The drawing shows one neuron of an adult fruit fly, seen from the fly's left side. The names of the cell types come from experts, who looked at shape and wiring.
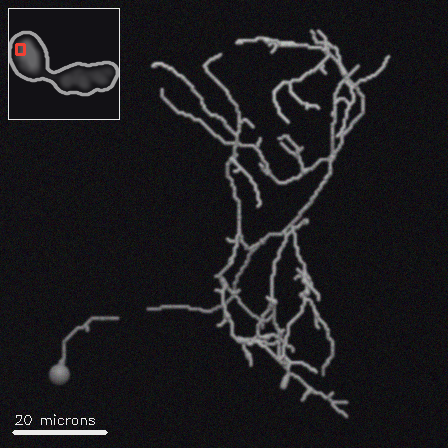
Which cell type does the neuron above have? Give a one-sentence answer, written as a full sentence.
This neuron is classified under the cell type CB2469.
